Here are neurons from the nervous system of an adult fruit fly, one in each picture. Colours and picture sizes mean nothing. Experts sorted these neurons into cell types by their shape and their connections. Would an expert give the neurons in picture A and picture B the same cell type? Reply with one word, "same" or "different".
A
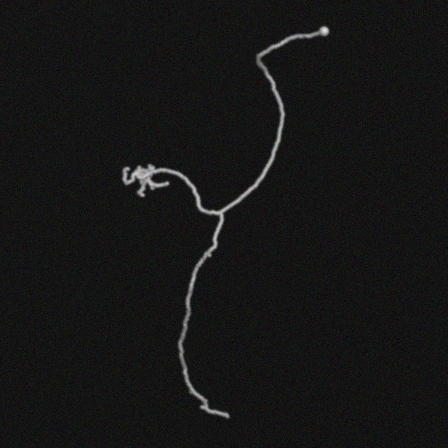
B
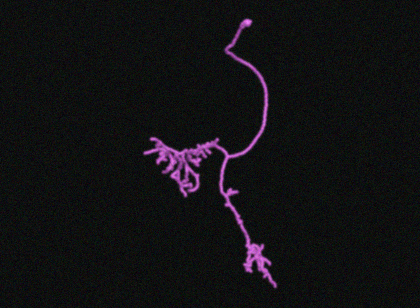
different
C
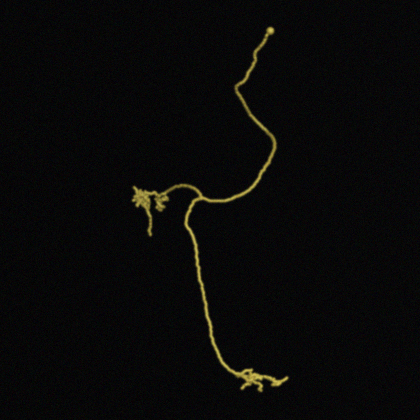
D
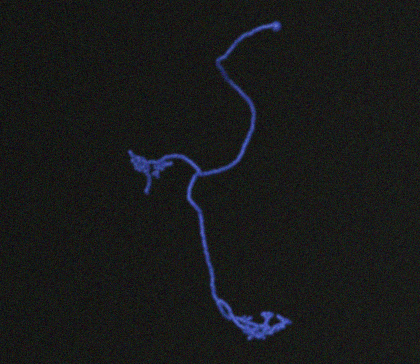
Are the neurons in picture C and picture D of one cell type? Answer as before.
same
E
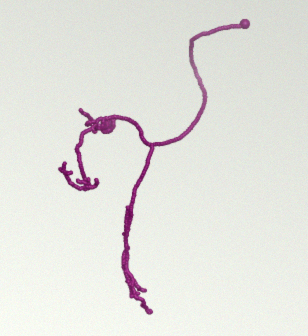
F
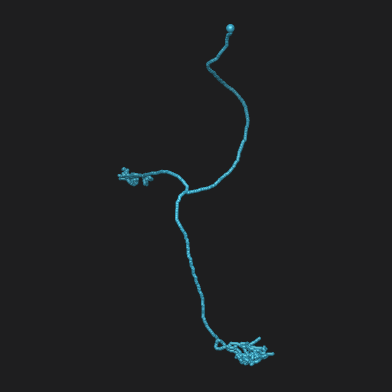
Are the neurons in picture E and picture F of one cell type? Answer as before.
different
